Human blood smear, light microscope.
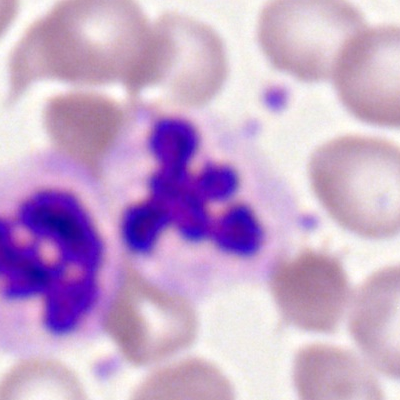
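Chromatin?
Dense, dark purple throughout the lobes.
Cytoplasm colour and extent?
Pale pinkish-lilac, surrounding the nucleus on all sides.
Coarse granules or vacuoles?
Neither: no large coarse granules of orange or dark colour, no visible vacuoles.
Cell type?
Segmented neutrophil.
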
